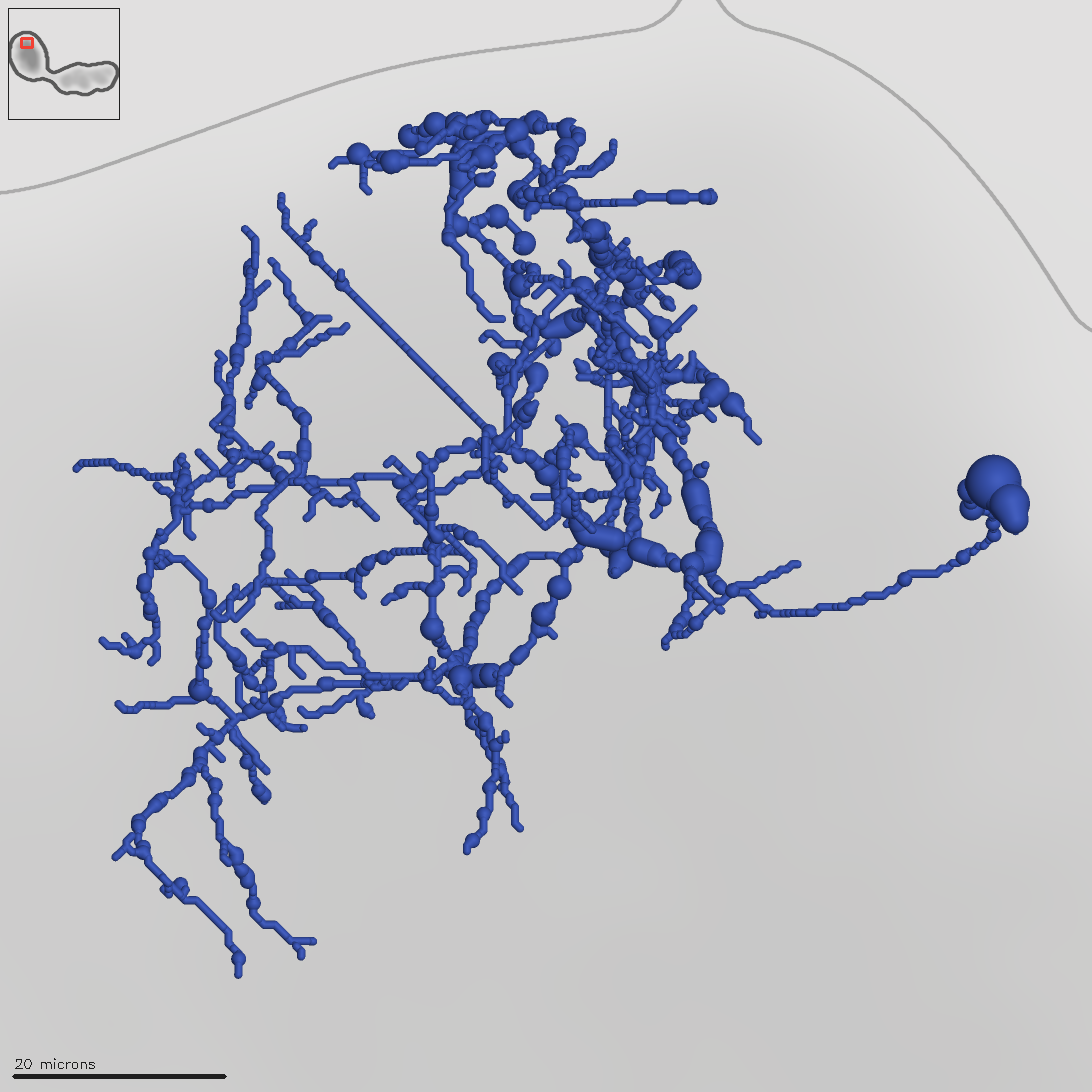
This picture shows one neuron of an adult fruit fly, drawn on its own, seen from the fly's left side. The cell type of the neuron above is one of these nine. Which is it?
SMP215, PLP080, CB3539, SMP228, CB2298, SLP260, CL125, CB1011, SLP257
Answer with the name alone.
CB2298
